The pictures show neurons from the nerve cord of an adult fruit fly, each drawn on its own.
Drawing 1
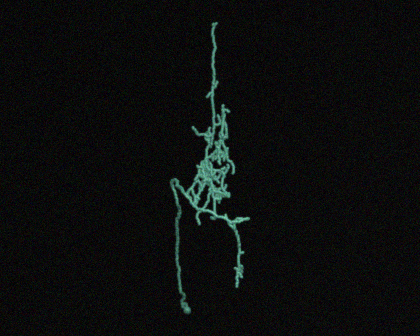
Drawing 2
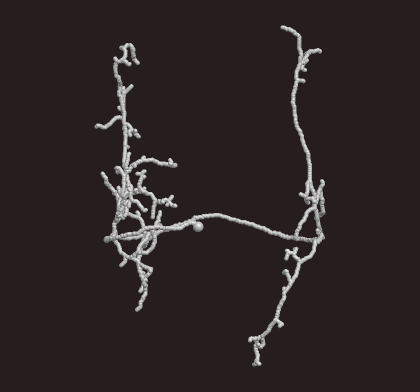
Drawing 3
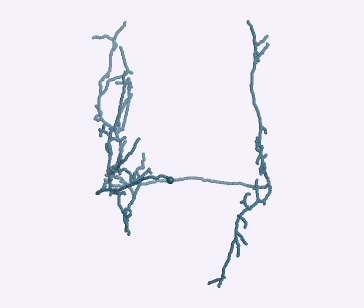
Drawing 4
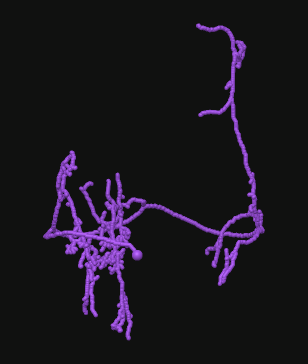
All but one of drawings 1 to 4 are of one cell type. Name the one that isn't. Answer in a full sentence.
The neuron in drawing 1 is of another cell type than the rest.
